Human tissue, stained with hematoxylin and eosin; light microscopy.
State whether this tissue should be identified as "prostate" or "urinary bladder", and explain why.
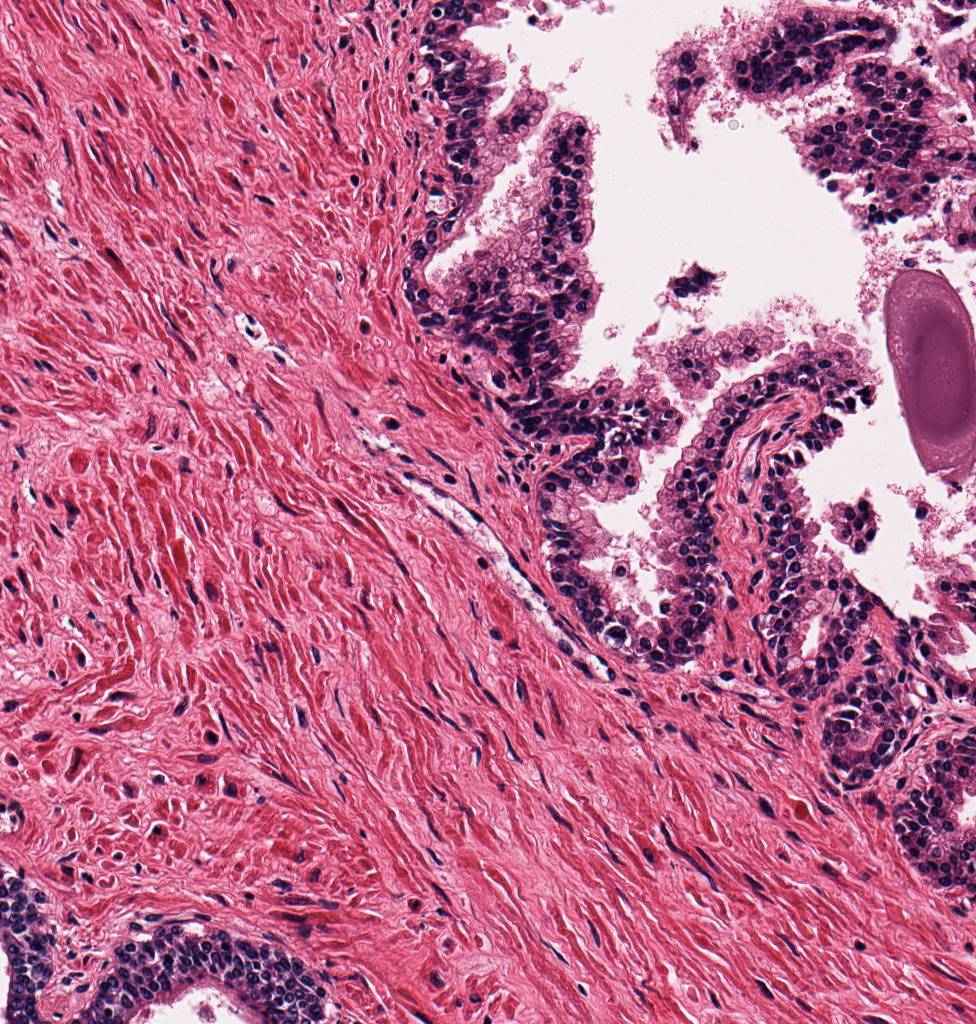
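So: prostate, not urinary bladder.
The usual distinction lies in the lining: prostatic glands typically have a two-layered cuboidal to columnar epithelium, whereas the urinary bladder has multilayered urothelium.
Here a gland with a wide lumen fills the upper right, dense stroma the left and centre. Its epithelium forms papillary infoldings into the lumen; the cells have pale, finely vacuolated cytoplasm and round dark nuclei.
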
